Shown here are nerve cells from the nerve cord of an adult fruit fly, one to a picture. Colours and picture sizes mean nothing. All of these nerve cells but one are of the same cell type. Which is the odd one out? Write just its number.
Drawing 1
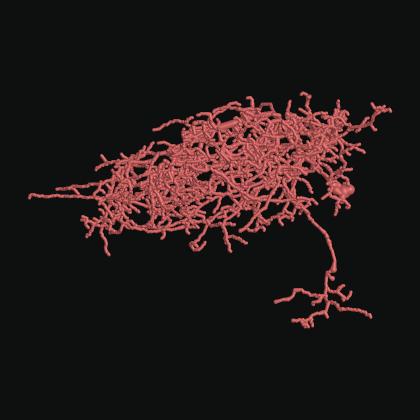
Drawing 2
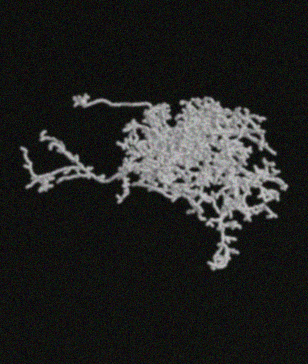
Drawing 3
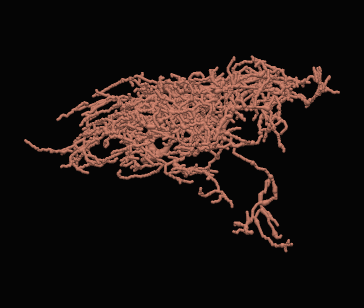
2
